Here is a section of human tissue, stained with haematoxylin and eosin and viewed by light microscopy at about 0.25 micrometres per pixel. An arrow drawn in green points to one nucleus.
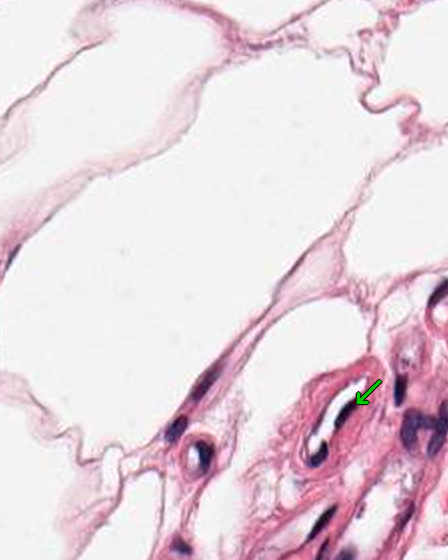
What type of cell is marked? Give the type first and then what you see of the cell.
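The marked nucleus belongs to an endothelial cell. The nucleus is long, thin and slightly curved, lying flat along one edge of a narrow, slit-like white lumen. The nucleus is dark and evenly stained, with no internal detail visible, and it is slimmer than the plumper nuclei just to its right. Hardly any cytoplasm can be made out around the nucleus; it shows no distinct pink rim of its own. The cell lines the inside of a small vessel whose wall is made of concentric pink layers, and this vessel sits below large empty fat spaces.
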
